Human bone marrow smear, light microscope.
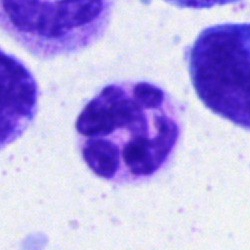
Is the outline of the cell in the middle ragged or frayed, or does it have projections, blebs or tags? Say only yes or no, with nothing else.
No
